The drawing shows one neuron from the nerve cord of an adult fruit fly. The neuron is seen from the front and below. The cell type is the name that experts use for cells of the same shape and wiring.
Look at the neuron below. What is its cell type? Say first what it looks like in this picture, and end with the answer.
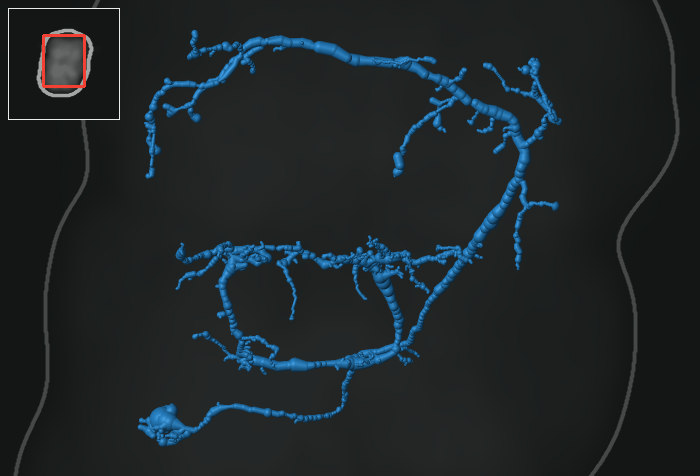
The picture shows dozens of branch ends. As drawn here it is about as wide as it is tall. It is a nerve-cord intrinsic neuron. It is of cell type IN19B002.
